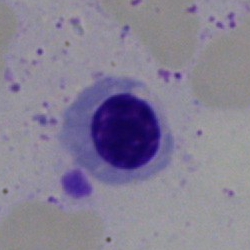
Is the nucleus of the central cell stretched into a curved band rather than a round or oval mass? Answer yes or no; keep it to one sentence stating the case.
No, this cell has one compact round or oval nucleus.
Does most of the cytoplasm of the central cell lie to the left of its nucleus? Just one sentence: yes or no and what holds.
Yes, the nucleus of the cell is shifted toward the right.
